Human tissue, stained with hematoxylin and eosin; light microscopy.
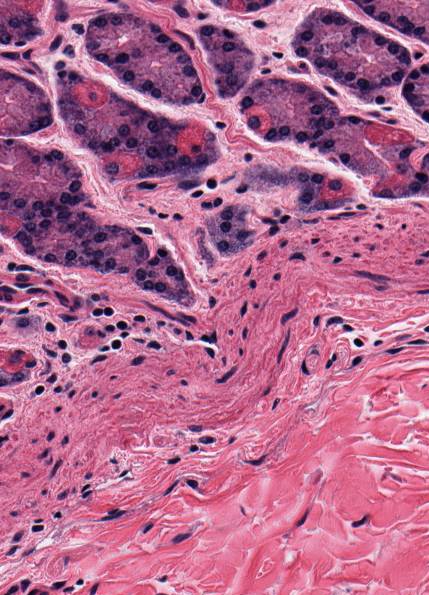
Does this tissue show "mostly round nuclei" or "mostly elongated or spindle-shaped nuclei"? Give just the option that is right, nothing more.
Mostly round nuclei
